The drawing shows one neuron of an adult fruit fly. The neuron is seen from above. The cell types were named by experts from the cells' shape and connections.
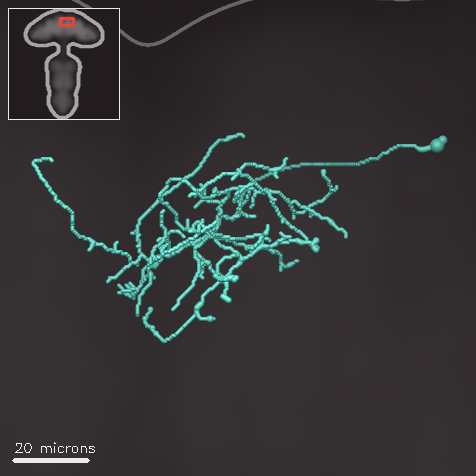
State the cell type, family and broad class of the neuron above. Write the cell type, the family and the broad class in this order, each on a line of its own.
PRW020
hemilineage TRdm
central-brain intrinsic neuron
